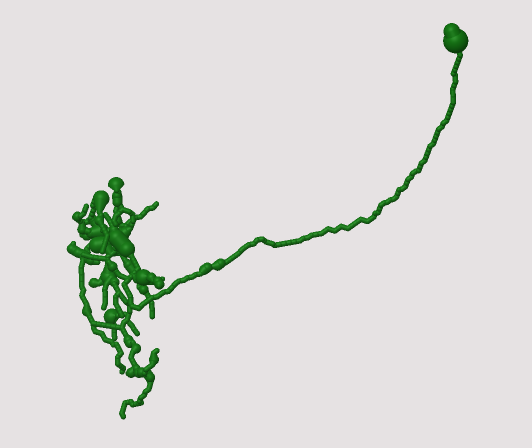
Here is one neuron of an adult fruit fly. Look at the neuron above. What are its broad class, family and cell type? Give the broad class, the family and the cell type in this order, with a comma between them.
optic-lobe intrinsic neuron, Cm, Cm1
